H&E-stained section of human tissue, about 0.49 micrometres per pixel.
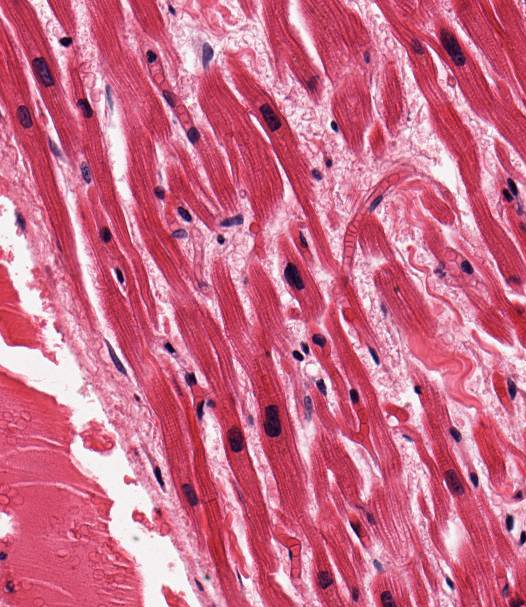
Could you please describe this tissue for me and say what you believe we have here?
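I see long parallel muscle fibres filling most of the field, running obliquely from upper left to lower right. Some branch and join their neighbours. Their oval nuclei sit centrally. Between them, pale loose connective tissue holds small dark elongated nuclei. So: atrial appendage of the heart.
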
